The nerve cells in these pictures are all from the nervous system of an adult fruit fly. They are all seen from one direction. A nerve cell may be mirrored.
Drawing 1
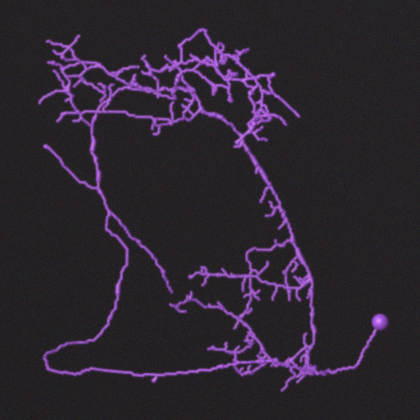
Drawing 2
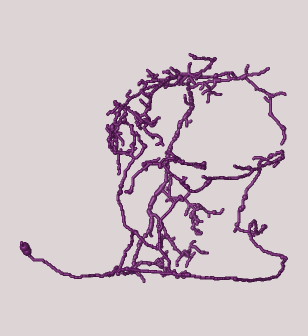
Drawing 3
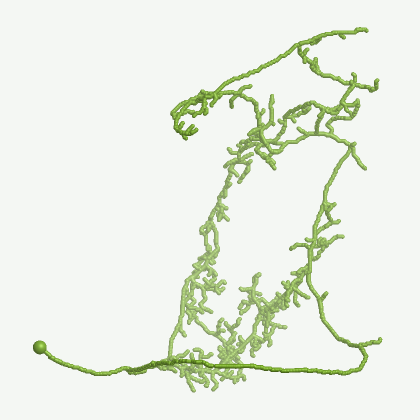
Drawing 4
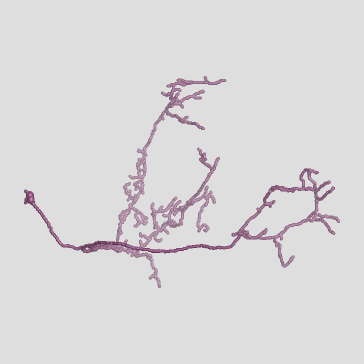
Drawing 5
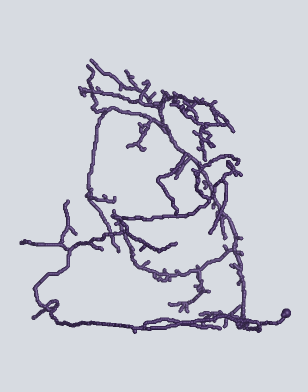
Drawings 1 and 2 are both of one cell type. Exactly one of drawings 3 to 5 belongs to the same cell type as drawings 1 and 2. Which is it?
5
